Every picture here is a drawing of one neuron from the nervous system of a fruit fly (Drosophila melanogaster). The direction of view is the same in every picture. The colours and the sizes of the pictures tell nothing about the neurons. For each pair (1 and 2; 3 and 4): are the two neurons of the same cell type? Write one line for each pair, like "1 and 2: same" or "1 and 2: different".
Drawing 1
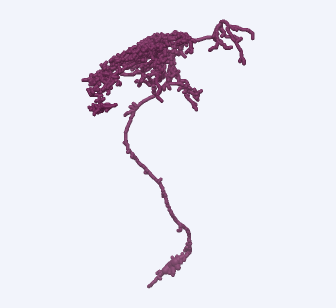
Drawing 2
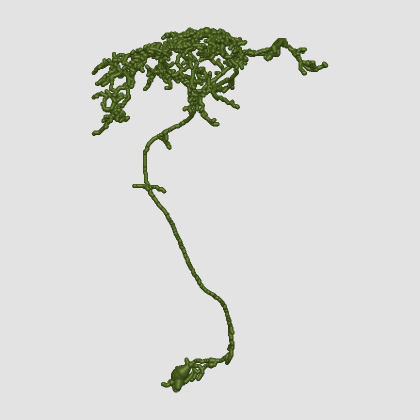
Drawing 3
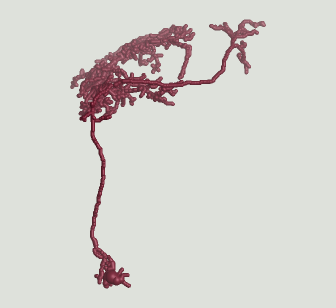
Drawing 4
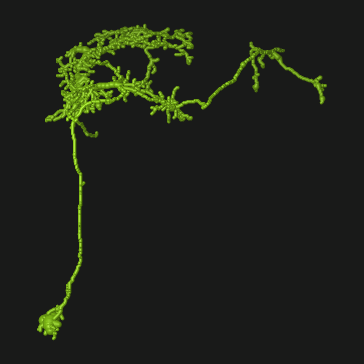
1 and 2: same
3 and 4: same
